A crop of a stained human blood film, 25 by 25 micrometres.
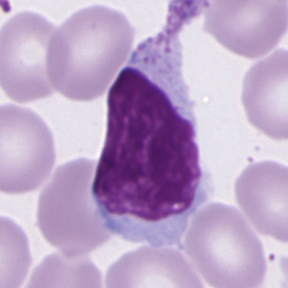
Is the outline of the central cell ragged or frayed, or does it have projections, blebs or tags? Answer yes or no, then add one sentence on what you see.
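Yes. The upper end of the cell draws out into a narrow tail that runs toward the top edge of the picture.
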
